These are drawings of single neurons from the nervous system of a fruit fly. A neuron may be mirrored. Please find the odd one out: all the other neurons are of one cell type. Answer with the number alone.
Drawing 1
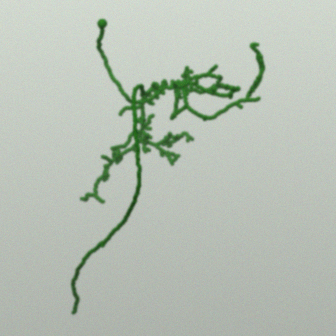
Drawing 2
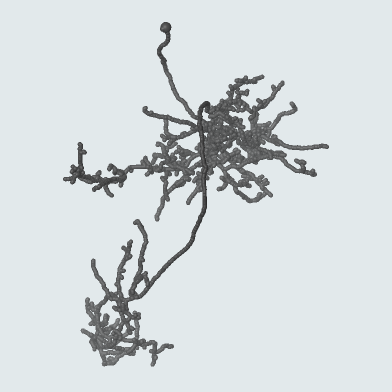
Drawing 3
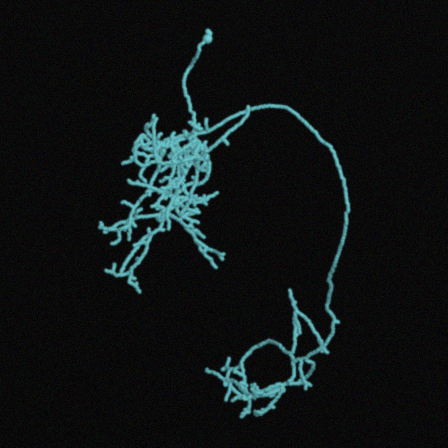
2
